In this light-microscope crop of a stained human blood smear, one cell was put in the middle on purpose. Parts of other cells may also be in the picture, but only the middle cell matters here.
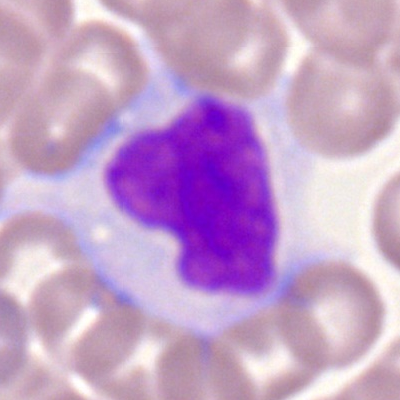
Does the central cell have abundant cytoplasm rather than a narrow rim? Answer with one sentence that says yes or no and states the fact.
Yes, around the nucleus lies a broad area of cytoplasm.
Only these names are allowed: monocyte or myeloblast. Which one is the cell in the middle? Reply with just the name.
monocyte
